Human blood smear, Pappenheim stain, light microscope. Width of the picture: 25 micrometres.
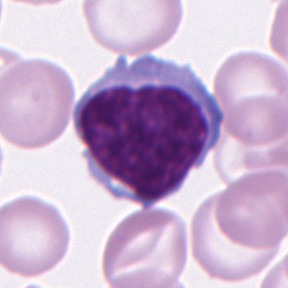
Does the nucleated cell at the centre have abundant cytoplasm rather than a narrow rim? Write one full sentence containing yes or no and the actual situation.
No, the cell's cytoplasm is limited to a thin rim.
